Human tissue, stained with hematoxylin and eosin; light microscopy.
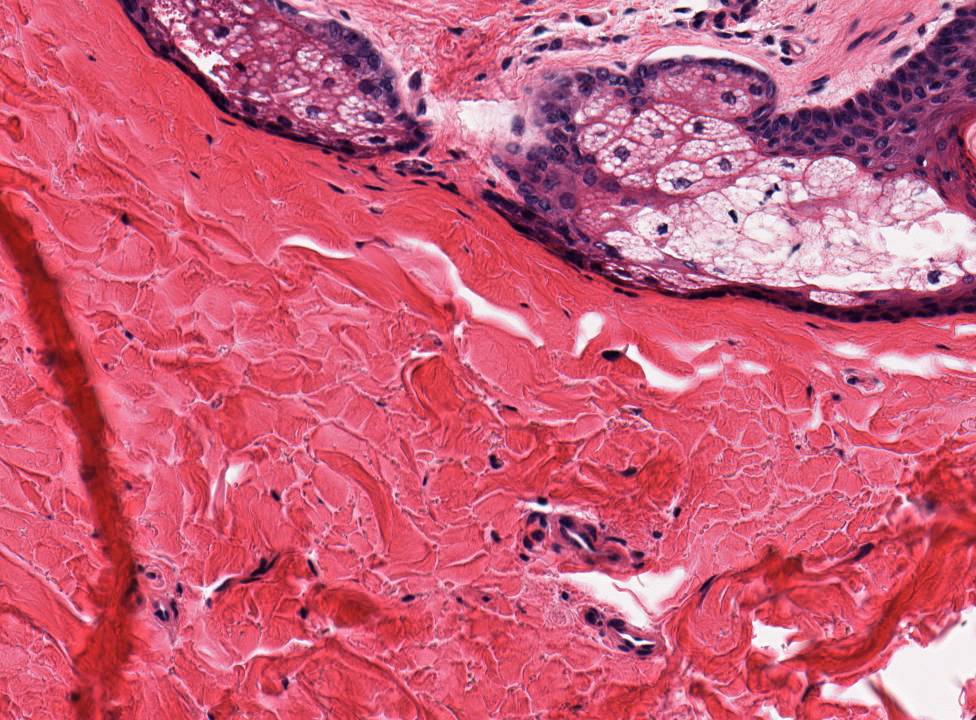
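Skin of the suprapubic region. Glandular epithelium along upper edge; dense pink connective tissue below. Upper lobules: sebocytes, pale finely bubbly cytoplasm, small dark central nuclei. Sparse small dark spindle-shaped nuclei between collagen bundles.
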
